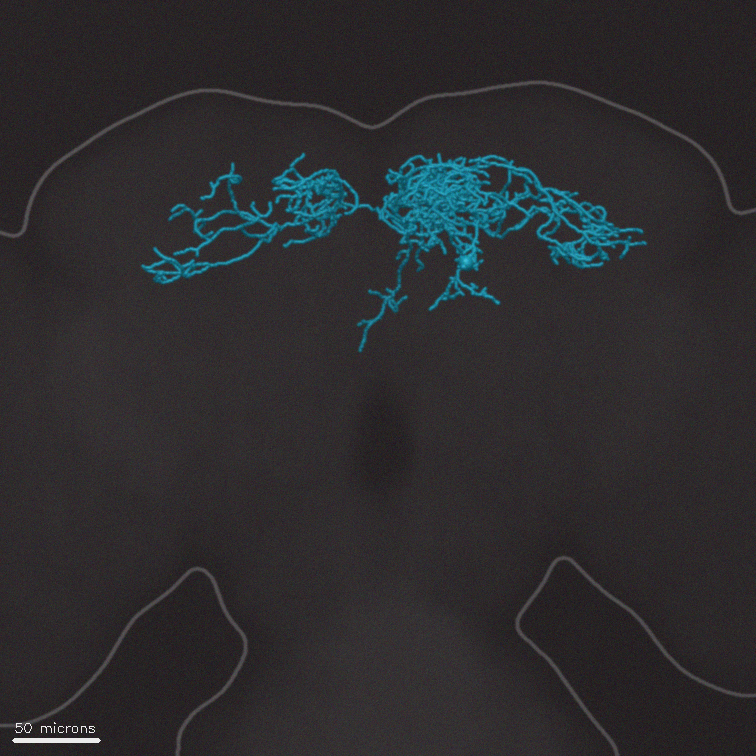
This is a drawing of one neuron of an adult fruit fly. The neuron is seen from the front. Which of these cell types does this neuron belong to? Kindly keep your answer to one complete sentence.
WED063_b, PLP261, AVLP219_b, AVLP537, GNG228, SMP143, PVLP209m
The cell type that this neuron has is SMP143.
